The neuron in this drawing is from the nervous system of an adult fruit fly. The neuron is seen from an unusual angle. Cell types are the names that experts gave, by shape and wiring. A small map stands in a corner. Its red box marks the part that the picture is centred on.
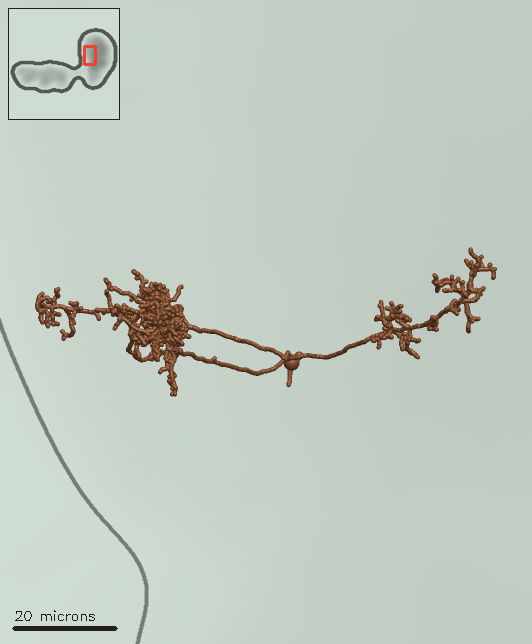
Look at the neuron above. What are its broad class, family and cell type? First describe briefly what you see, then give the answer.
Its cell body lies in the middle of the picture. From left to right in the picture it spans about 90 microns. The picture shows dozens of branch ends. Its broad class is optic-lobe intrinsic neuron. The family is TmY. It is of cell type TmY20.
